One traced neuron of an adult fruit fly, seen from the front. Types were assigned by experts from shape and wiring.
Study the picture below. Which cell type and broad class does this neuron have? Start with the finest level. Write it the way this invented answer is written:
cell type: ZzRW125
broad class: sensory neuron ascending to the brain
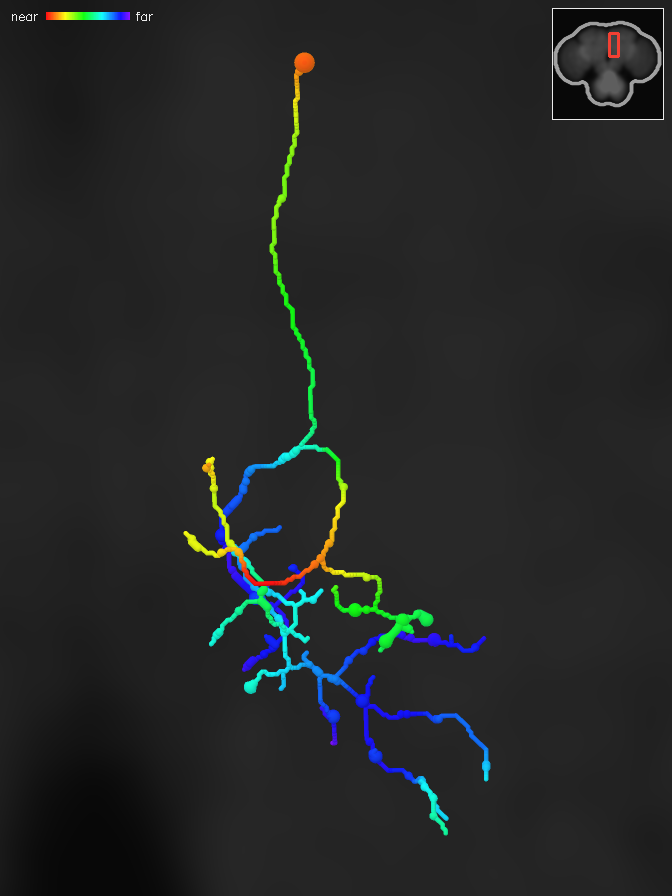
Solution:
cell type: PS153
broad class: central-brain intrinsic neuron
